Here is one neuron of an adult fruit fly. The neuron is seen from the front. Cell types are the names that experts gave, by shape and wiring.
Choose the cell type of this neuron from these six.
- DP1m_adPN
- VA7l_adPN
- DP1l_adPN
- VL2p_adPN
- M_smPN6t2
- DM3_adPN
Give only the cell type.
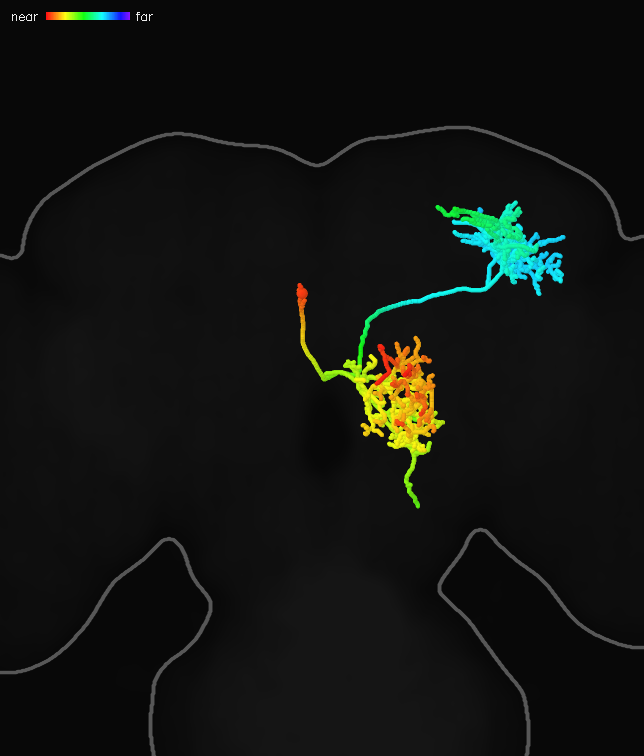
M_smPN6t2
